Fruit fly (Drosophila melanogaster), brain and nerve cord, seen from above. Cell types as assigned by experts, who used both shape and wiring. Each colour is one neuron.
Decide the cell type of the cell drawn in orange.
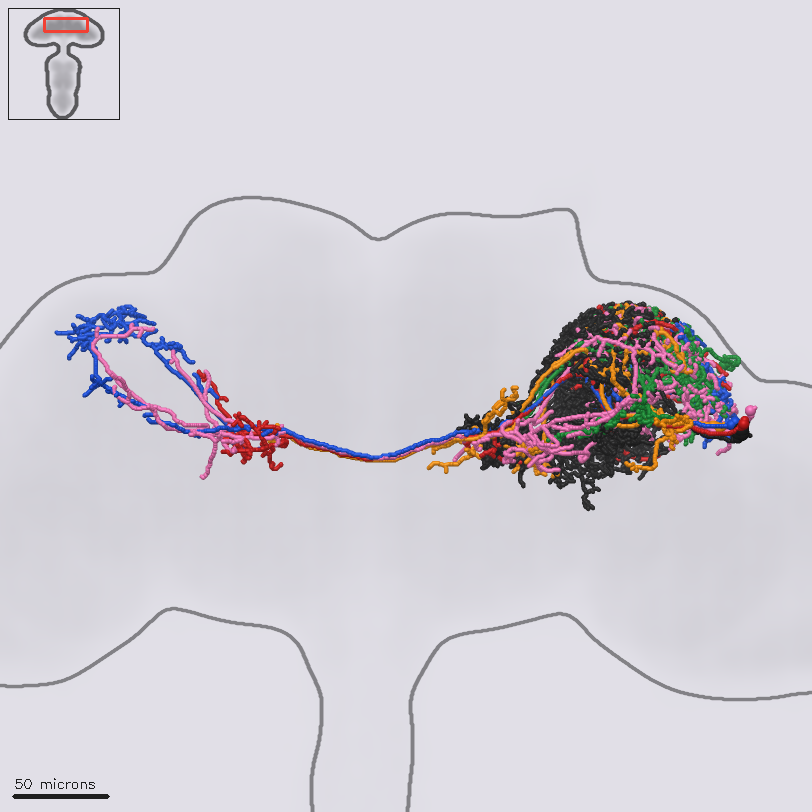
CB3660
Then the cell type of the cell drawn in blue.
CB3606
